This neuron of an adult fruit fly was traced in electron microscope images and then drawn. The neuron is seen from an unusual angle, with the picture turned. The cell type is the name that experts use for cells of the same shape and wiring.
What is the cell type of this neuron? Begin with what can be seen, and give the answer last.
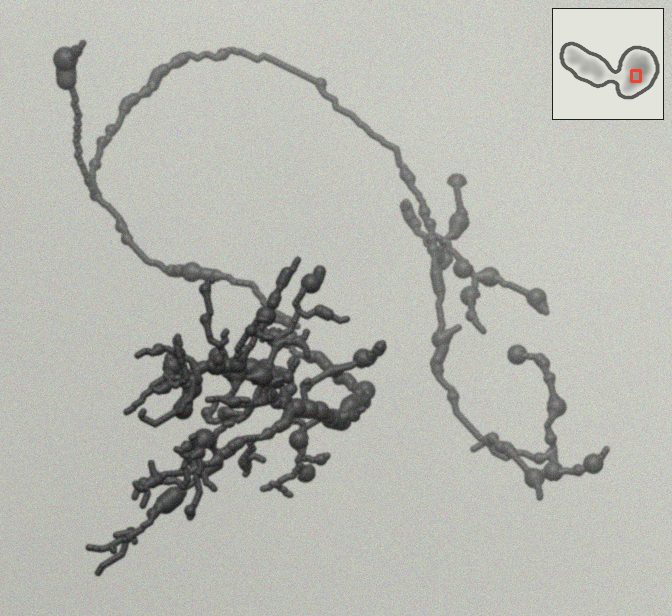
Its cell body lies at the upper left of the picture. Dozens of branch ends can be seen. This is a visual projection neuron. Its cell type is LC21.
